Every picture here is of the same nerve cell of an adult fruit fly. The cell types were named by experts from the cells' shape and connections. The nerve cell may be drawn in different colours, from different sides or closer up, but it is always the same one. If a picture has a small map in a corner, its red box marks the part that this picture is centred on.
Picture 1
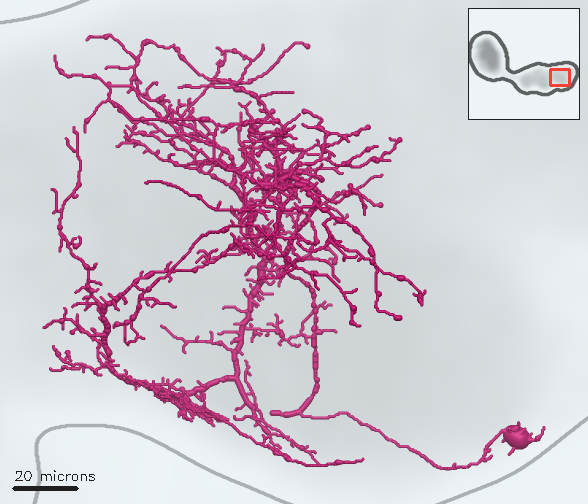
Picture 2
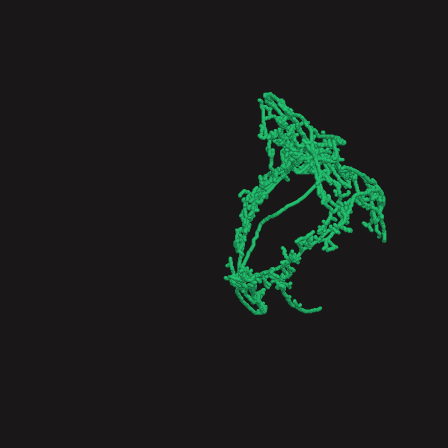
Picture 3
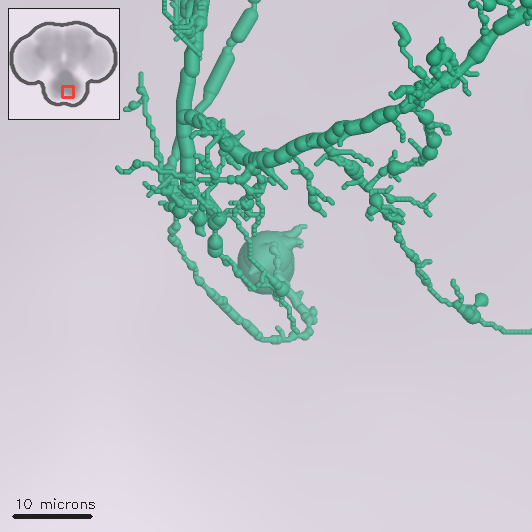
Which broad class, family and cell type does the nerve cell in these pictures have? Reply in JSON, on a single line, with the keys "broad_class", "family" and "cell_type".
{"broad_class": "nerve-cord intrinsic neuron", "family": "hemilineage 04B", "cell_type": "IN04B007"}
